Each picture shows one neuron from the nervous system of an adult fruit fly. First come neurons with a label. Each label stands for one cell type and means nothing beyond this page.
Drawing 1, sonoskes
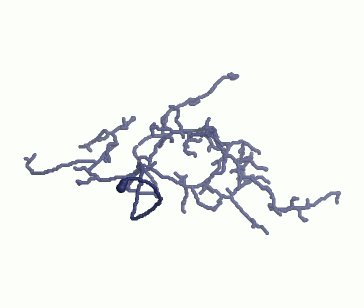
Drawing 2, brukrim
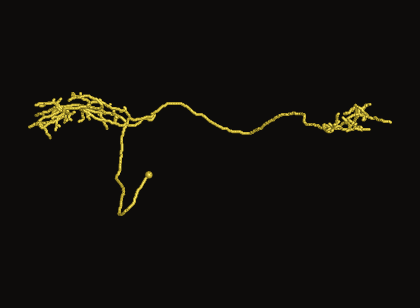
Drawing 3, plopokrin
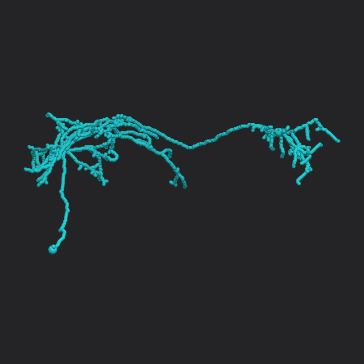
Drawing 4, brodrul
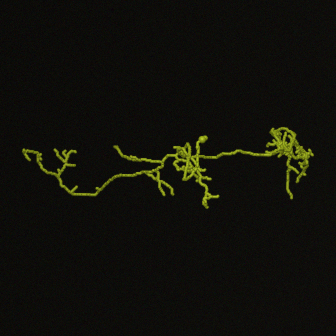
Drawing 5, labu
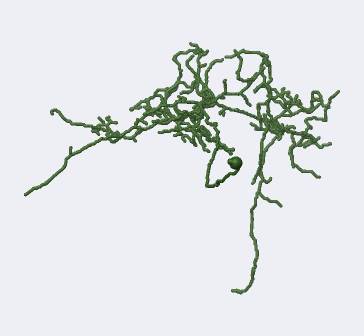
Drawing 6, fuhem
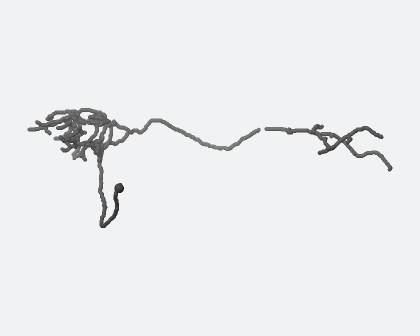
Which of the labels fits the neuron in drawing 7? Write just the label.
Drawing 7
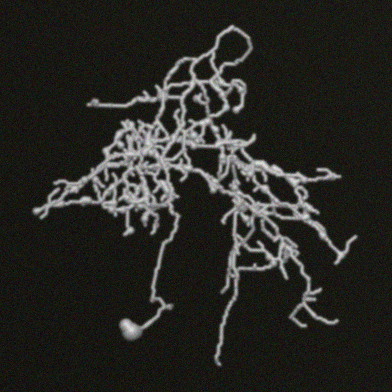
labu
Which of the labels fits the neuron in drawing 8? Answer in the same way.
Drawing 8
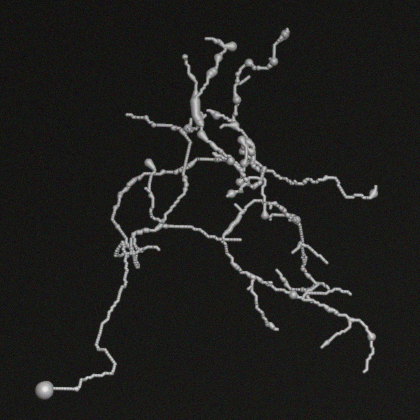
sonoskes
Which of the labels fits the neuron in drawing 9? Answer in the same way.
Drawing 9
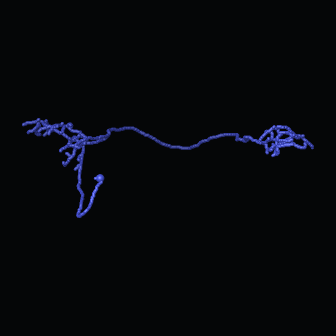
brukrim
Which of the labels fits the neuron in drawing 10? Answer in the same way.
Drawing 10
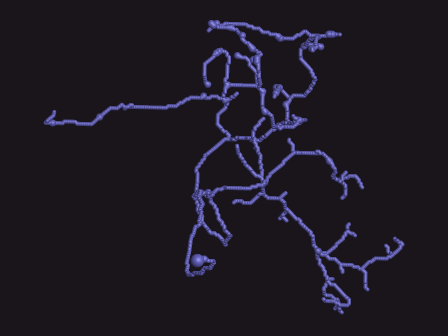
sonoskes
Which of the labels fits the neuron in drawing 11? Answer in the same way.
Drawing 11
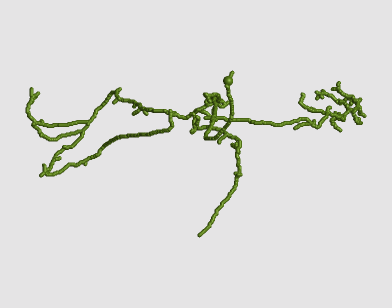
brodrul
